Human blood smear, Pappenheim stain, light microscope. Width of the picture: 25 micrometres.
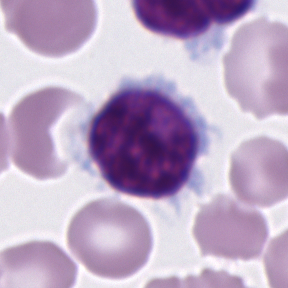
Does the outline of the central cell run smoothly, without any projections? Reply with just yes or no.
No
